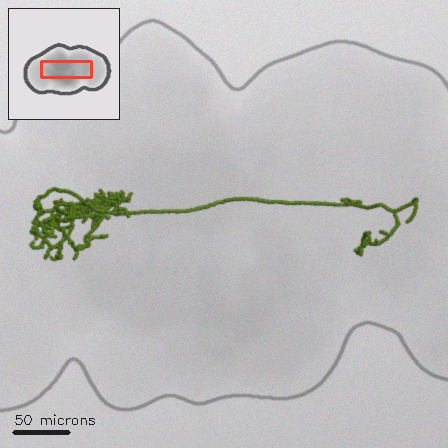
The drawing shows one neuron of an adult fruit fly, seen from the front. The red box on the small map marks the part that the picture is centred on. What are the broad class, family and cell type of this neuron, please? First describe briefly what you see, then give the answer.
The cell body can be seen on the left of the picture. By the scale bar it is about 350 microns wide in this view. This is a central-brain intrinsic neuron. The family is hemilineage VLPl2_posterior. The cell type is CB1255.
